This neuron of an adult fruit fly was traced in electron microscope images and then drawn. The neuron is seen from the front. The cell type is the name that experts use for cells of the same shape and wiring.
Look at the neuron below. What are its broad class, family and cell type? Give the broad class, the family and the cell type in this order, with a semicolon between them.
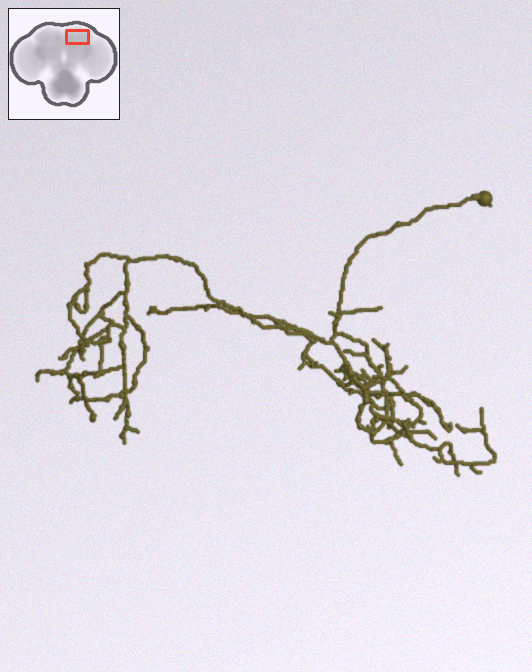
central-brain intrinsic neuron; hemilineage VLPd&p1_posterior; LHPD2c2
